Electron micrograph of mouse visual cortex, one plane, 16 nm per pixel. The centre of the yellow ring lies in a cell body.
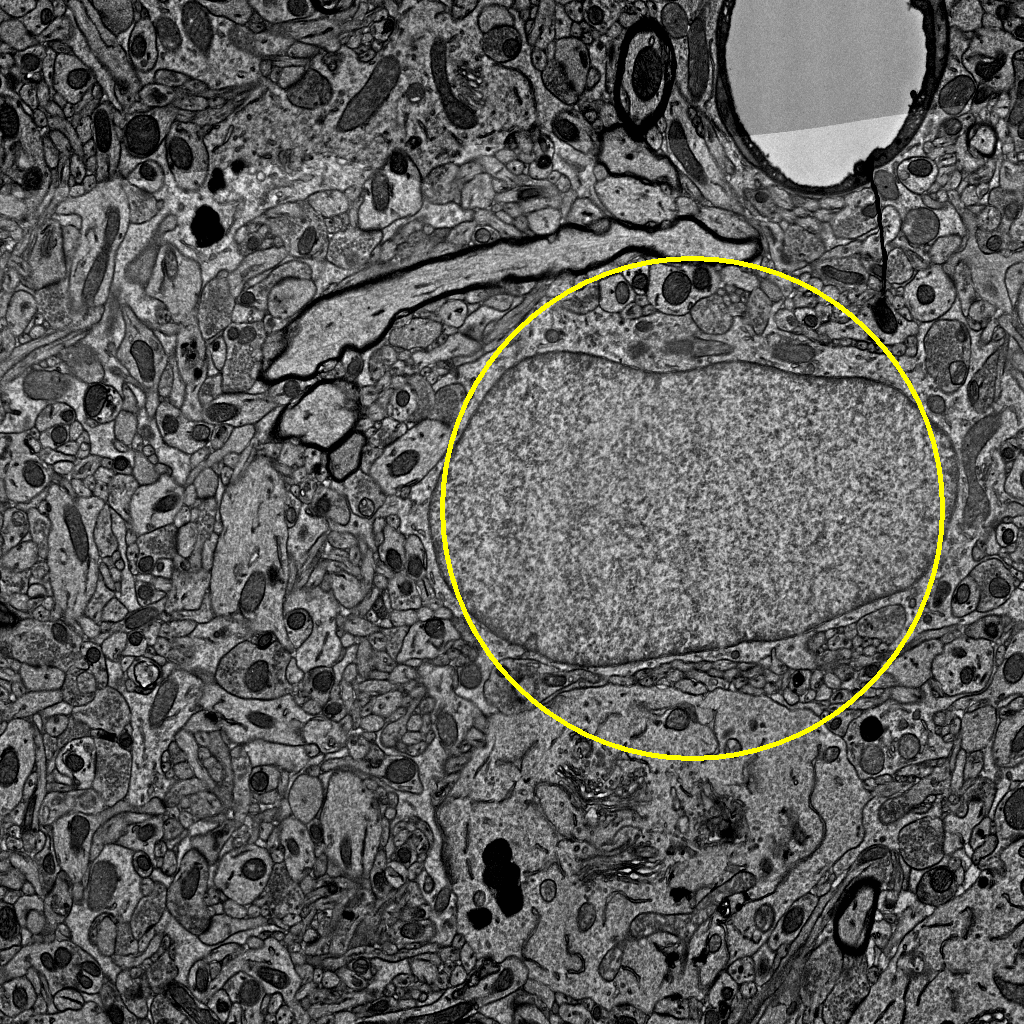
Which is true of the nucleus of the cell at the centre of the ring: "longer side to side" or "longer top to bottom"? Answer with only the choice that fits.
Longer side to side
